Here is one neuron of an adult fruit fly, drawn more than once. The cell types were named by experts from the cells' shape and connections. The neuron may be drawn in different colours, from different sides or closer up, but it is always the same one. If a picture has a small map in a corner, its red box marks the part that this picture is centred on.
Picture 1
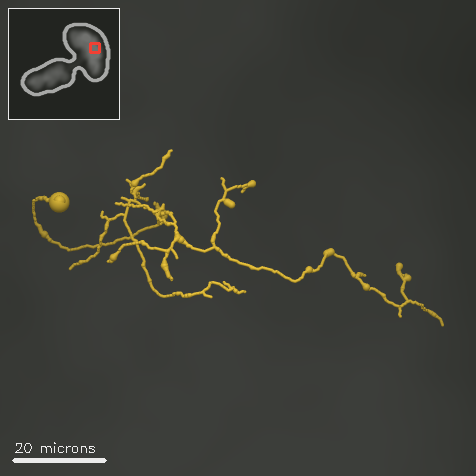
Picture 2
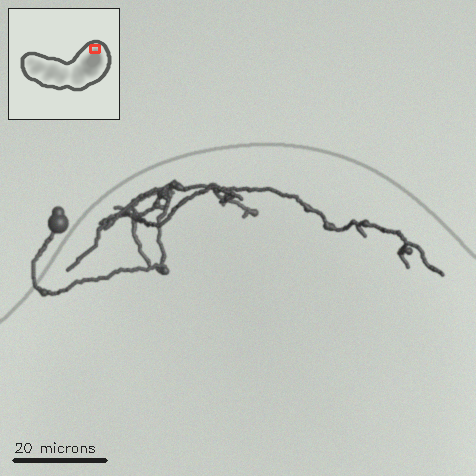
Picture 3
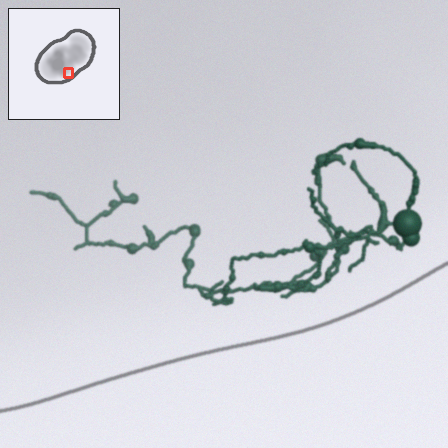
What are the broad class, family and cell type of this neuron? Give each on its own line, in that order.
central-brain intrinsic neuron
hemilineage SLPpm1
CB4130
